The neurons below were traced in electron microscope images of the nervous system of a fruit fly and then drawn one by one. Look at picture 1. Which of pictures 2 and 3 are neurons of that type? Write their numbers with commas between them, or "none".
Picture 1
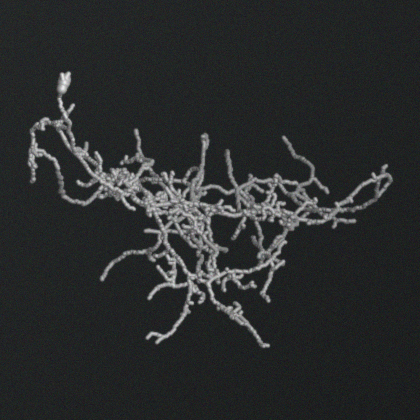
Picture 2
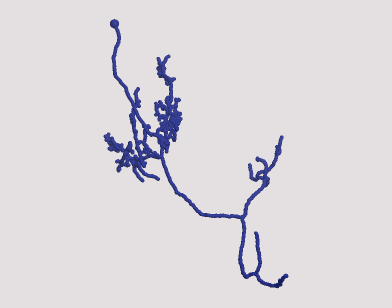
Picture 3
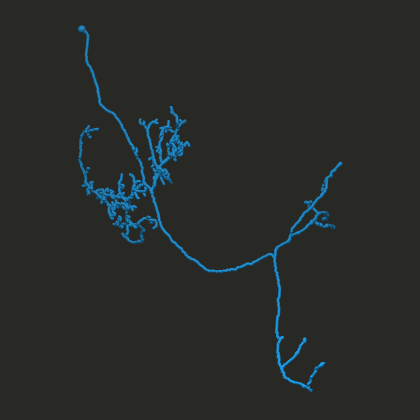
none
